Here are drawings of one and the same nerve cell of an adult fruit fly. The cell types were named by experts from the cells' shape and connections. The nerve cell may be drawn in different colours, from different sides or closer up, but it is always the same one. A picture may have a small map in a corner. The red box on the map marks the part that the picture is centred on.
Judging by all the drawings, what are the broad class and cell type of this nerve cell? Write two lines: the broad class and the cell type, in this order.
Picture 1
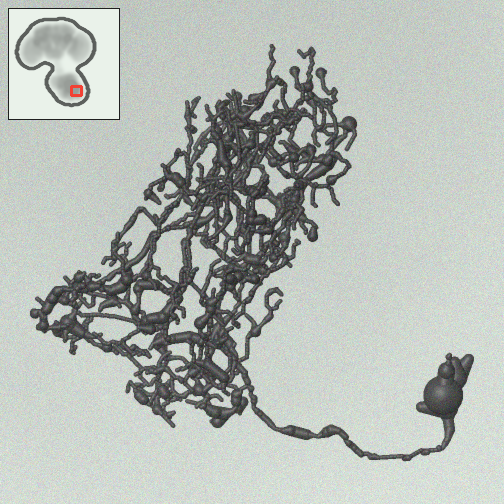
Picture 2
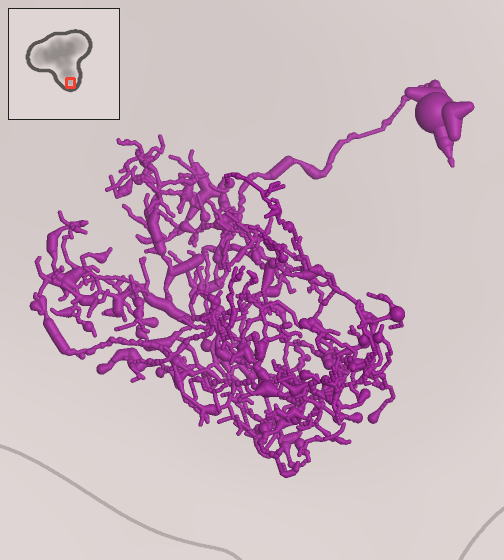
nerve-cord intrinsic neuron
INXXX221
